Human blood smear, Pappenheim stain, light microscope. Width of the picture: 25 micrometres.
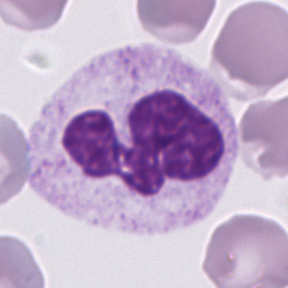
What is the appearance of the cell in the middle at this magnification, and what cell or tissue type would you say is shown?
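In this cell the chromatin is dense and dark purple, with no nucleoli visible in the nucleus. The granules leave the nuclear outline clear. The cytoplasm contains no vacuoles. The cell is a segmented neutrophil.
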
